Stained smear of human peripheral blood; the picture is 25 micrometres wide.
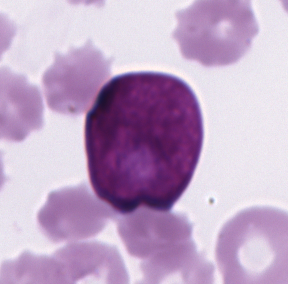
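Myeloblast, centre: rounded oval outline with a small notch in the bottom edge. Nucleus oval, taller than wide, with a paler rounded area in its lower centre. No vacuoles visible.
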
